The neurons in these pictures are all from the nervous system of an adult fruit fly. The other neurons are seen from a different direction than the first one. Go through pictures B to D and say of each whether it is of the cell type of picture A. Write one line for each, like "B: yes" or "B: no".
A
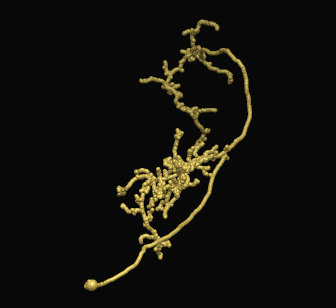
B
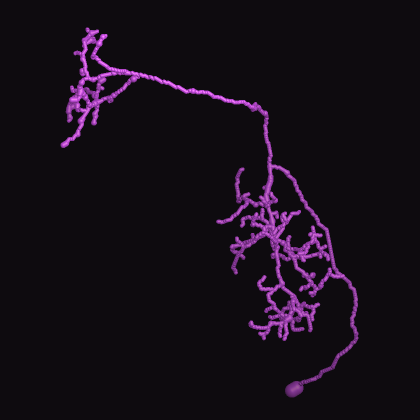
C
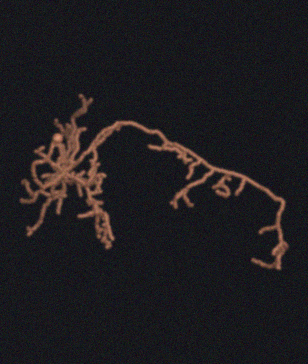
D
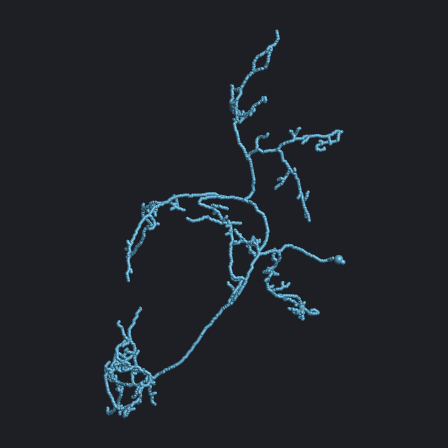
B: yes
C: no
D: no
